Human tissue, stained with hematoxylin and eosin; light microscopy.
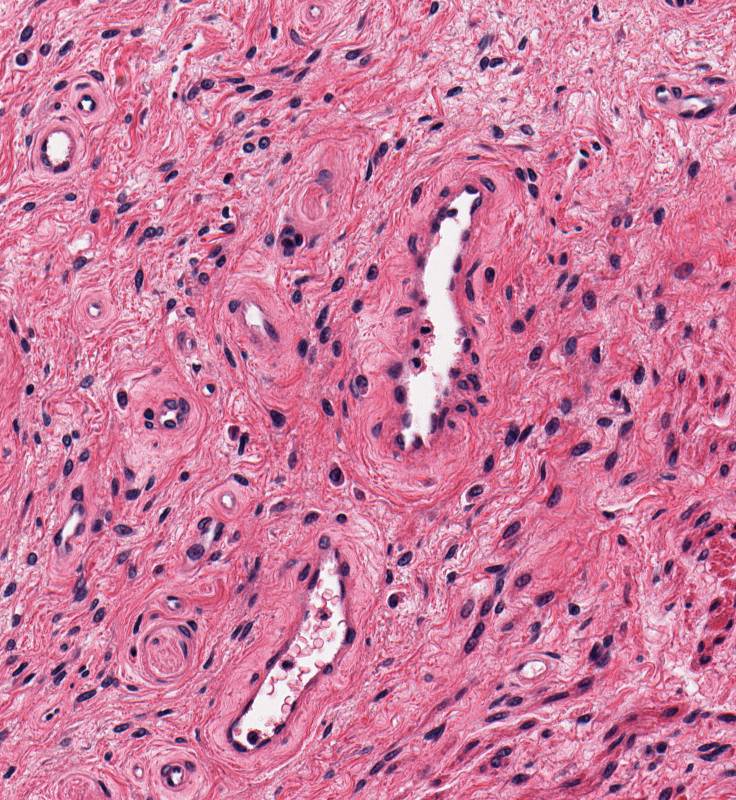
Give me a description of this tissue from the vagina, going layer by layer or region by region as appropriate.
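The entire field consists of collagenous stroma with numerous small blood vessels scattered throughout. Many of these small vessels are surrounded by concentric layers of pink collagen. Two larger vessels with elongated, slit-like lumens lie in the centre and lower centre of the field. The lower of these lumens contains red blood cells.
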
